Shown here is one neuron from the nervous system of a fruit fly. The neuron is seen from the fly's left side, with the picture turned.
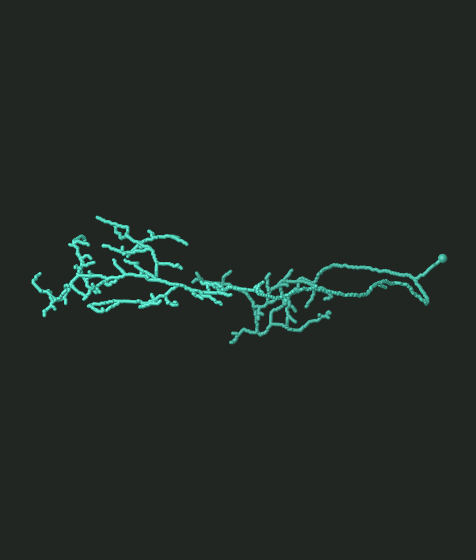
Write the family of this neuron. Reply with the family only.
MeVP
